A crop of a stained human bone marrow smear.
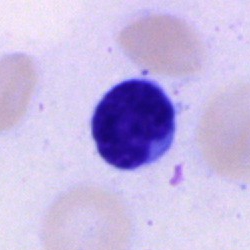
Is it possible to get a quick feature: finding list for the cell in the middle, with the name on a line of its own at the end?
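Outline: round and smooth
Nucleus: fills almost the whole cell
Chromatin: dark purple, coarsely clumped
Cytoplasm: just a thin pale blue crescent at the lower right edge
Name: so, a lymphocyte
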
